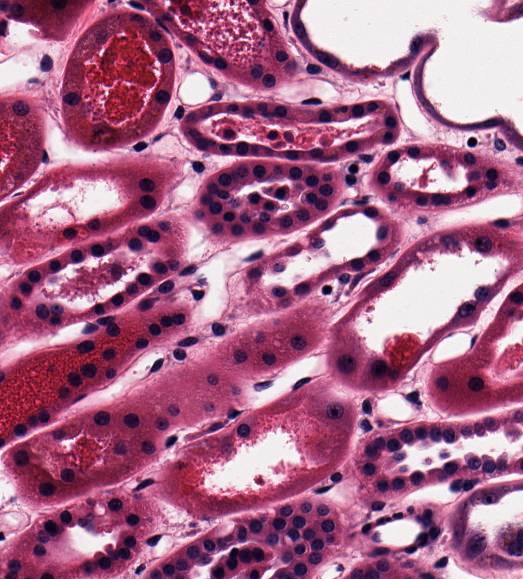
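Renal cortex. Tubules lined by single layer of cuboidal cells, round dark nuclei. Many cells: abundant pink granular cytoplasm, widely spaced nuclei. Scant stroma between tubules, few thin elongated nuclei.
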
